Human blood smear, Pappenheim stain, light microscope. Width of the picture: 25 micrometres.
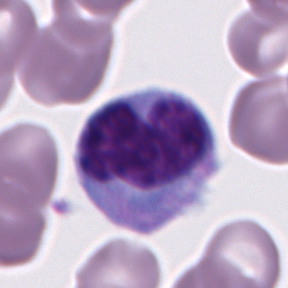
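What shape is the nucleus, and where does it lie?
It is kidney-like, with a notch in its upper edge, about 11 by 8 micrometres, and lies toward the top of the cell.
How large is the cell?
About 12 micrometres across, with the nucleus filling about 60% of its area.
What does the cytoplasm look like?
Pale blue-grey with fine pinkish-purple granules, lying mostly below the nucleus.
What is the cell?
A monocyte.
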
